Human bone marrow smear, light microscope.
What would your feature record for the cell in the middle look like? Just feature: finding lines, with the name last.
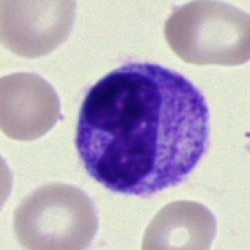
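Nuclear position: off-centre, toward the left side
Chromatin: dark and dense
Cytoplasm: pale lilac
Granules: fine, purple, speckled through the cytoplasm
Name: band neutrophil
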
